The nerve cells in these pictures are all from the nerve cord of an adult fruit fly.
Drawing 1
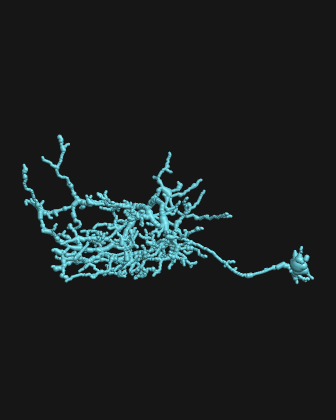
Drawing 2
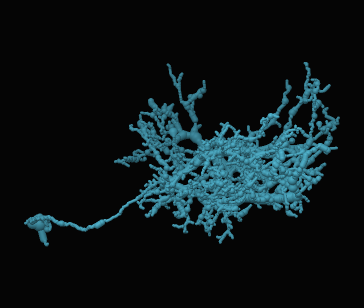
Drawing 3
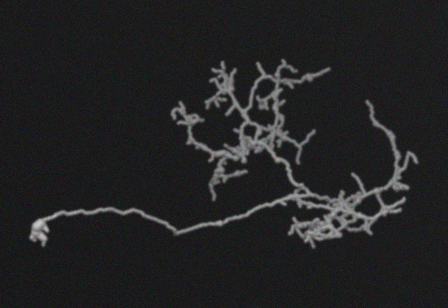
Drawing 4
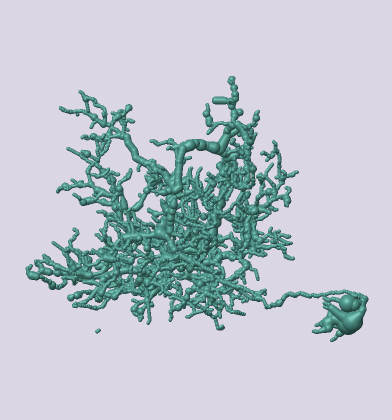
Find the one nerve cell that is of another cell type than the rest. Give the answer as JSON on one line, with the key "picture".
{"picture": 3}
